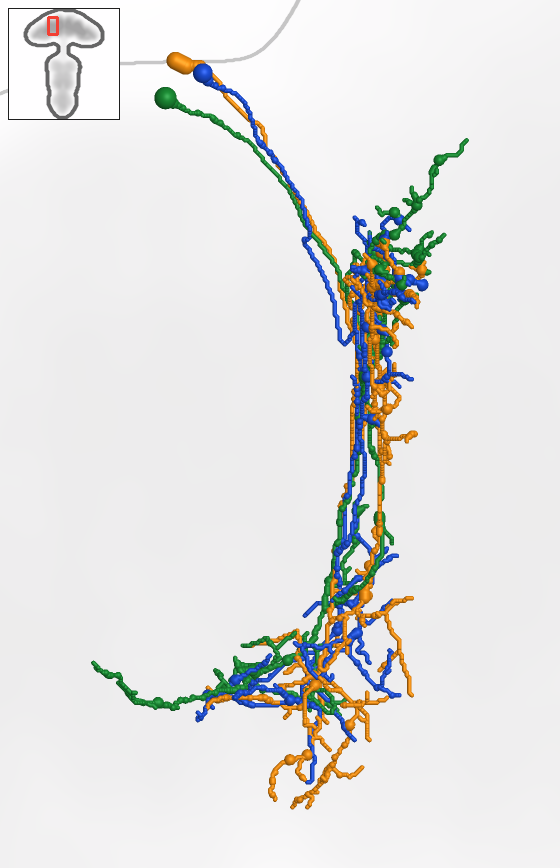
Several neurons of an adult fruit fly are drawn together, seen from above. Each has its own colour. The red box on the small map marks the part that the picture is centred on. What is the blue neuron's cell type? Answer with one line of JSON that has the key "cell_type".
{"cell_type": "CB2523"}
